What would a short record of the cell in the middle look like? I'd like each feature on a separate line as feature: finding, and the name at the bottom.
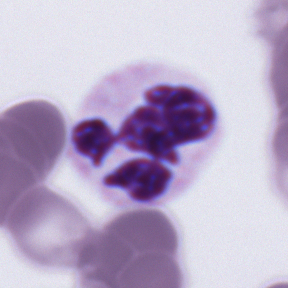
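Outline: roughly round
Nucleus: divided into several separate lobes
Nucleoli: none visible
Cytoplasm: fine, faint pinkish granules
Name: segmented neutrophil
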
